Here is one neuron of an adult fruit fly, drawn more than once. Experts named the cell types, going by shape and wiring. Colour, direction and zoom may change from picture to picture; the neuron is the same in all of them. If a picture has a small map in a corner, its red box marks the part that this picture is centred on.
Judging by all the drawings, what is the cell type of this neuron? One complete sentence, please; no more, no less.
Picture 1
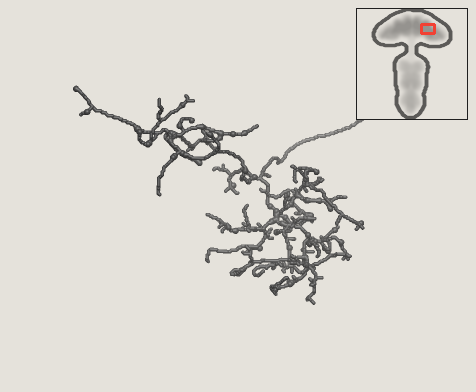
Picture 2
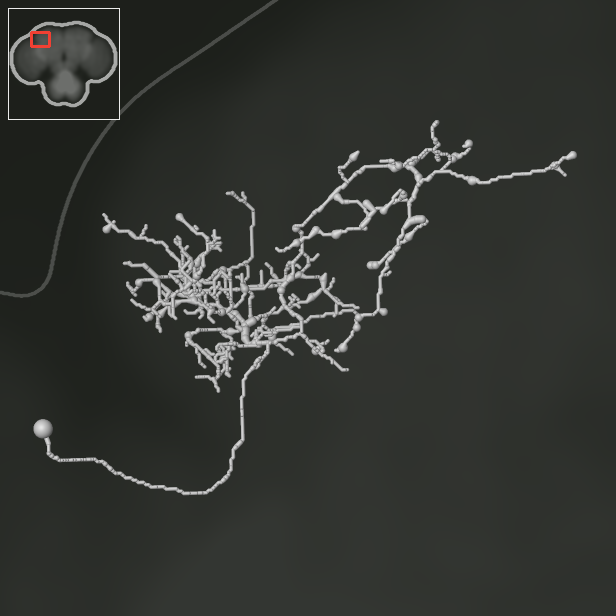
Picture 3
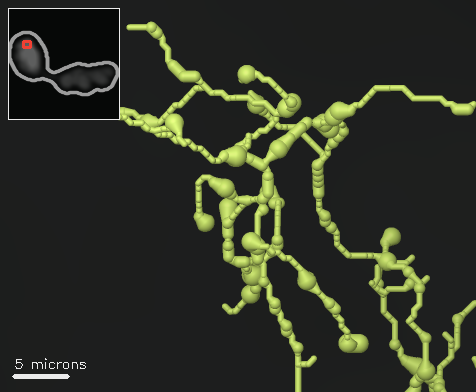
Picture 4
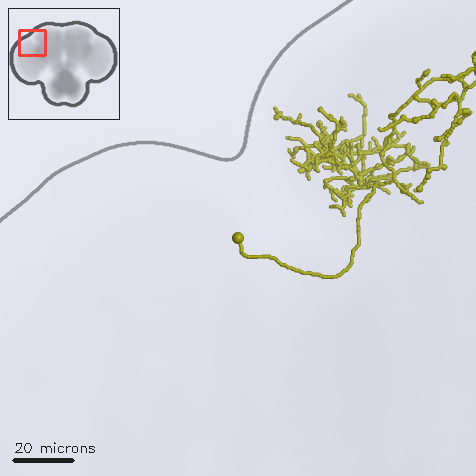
Typed by cell type, the neuron is LHAV2k12_b.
